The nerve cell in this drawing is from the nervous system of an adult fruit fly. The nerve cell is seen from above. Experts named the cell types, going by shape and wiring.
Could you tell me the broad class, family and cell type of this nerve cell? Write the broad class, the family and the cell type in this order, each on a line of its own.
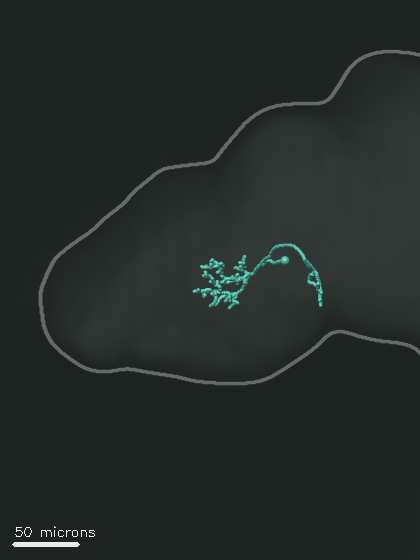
optic-lobe intrinsic neuron
MeLo
MeLo4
